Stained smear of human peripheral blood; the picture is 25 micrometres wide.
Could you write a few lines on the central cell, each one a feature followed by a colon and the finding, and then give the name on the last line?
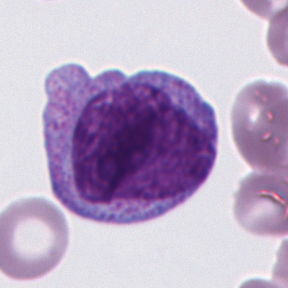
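Outline: irregular, with small rounded bulges along the upper left edge
Granules: fine, pinkish-purple, scattered all through the cytoplasm
Nucleus: toward the right, so the widest band of cytoplasm is on the left
Vacuoles: none clearly visible, as far as I can make out
Name: atypical promyelocyte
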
